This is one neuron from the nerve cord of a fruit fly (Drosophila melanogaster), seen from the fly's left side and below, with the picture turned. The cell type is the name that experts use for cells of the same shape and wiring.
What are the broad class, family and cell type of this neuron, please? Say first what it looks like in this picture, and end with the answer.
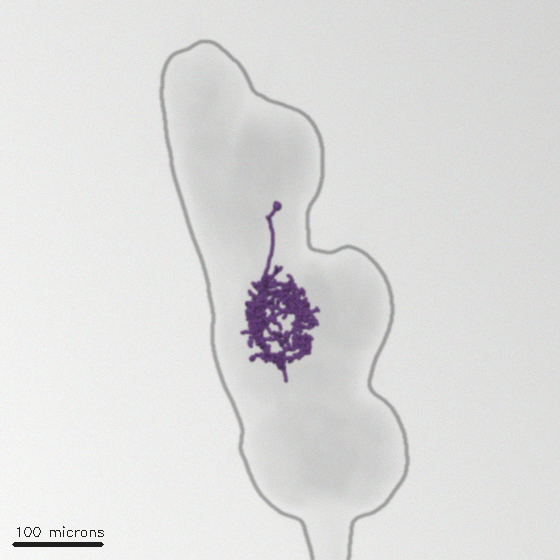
By the scale bar it is about 200 microns tall in this view. As drawn here it is taller than it is wide. It is a nerve-cord intrinsic neuron. The family is hemilineage 03A. The cell type is IN03A017.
